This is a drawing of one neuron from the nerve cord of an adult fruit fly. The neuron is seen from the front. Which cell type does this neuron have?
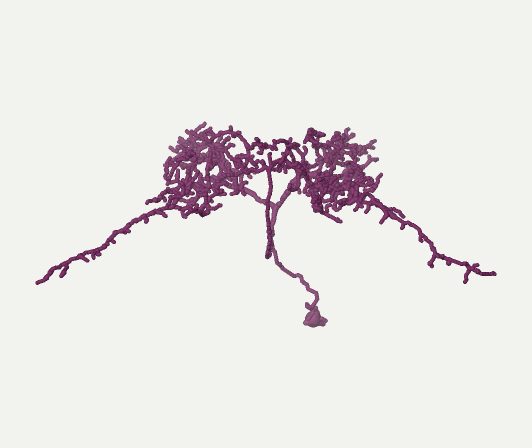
IN00A028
